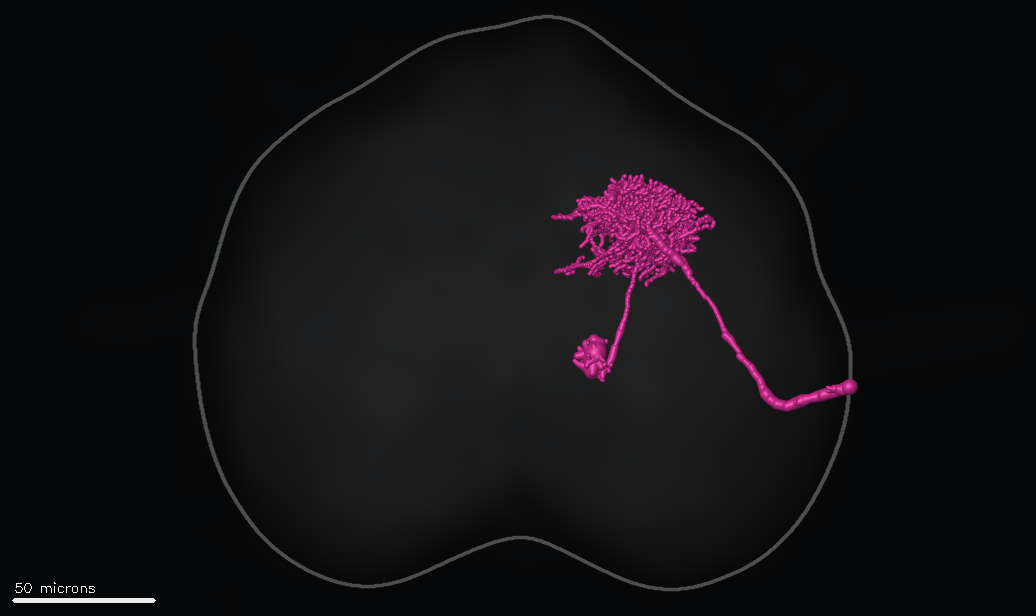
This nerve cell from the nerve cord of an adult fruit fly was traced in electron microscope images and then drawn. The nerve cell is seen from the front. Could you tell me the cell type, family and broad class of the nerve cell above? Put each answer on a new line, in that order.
MNnm10
hemilineage 16B
motor neuron of the nerve cord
